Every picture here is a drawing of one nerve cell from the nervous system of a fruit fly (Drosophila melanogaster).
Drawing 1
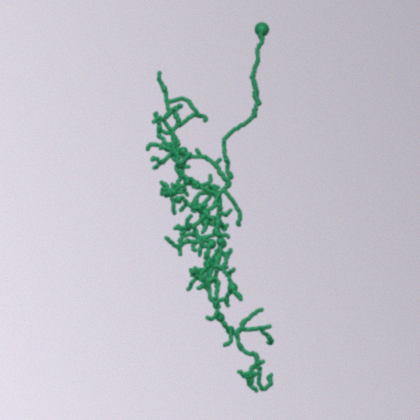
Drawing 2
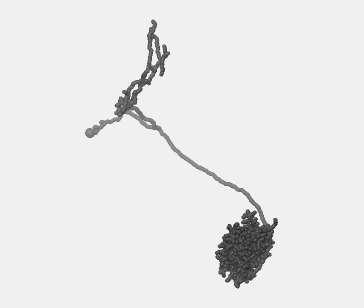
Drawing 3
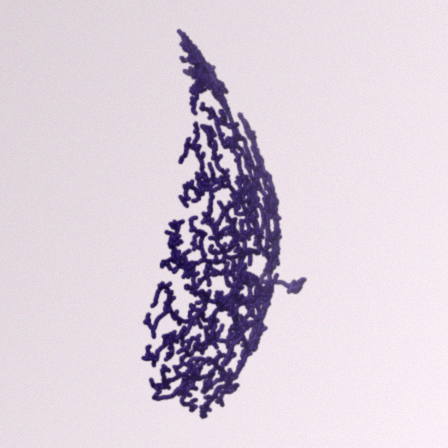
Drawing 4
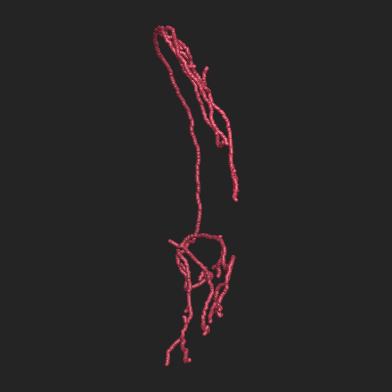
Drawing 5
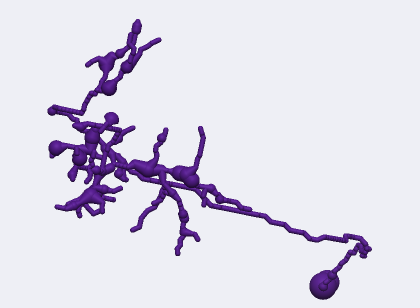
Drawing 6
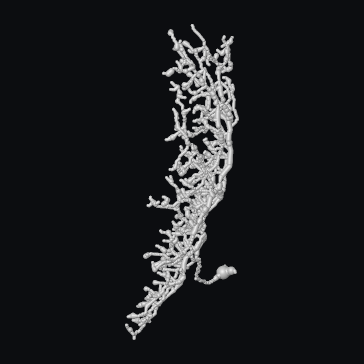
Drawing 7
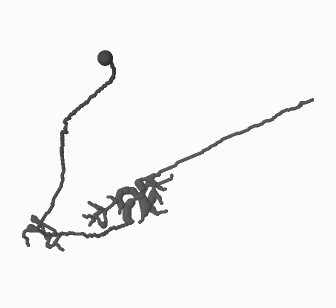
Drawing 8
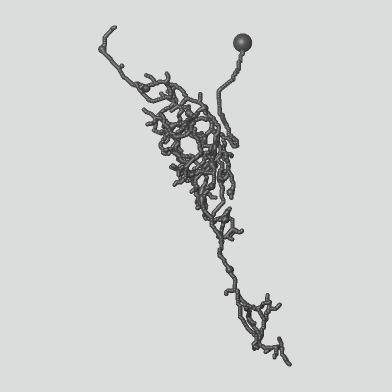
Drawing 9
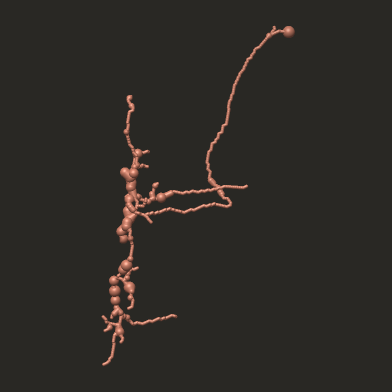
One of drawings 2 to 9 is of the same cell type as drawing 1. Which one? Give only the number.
8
